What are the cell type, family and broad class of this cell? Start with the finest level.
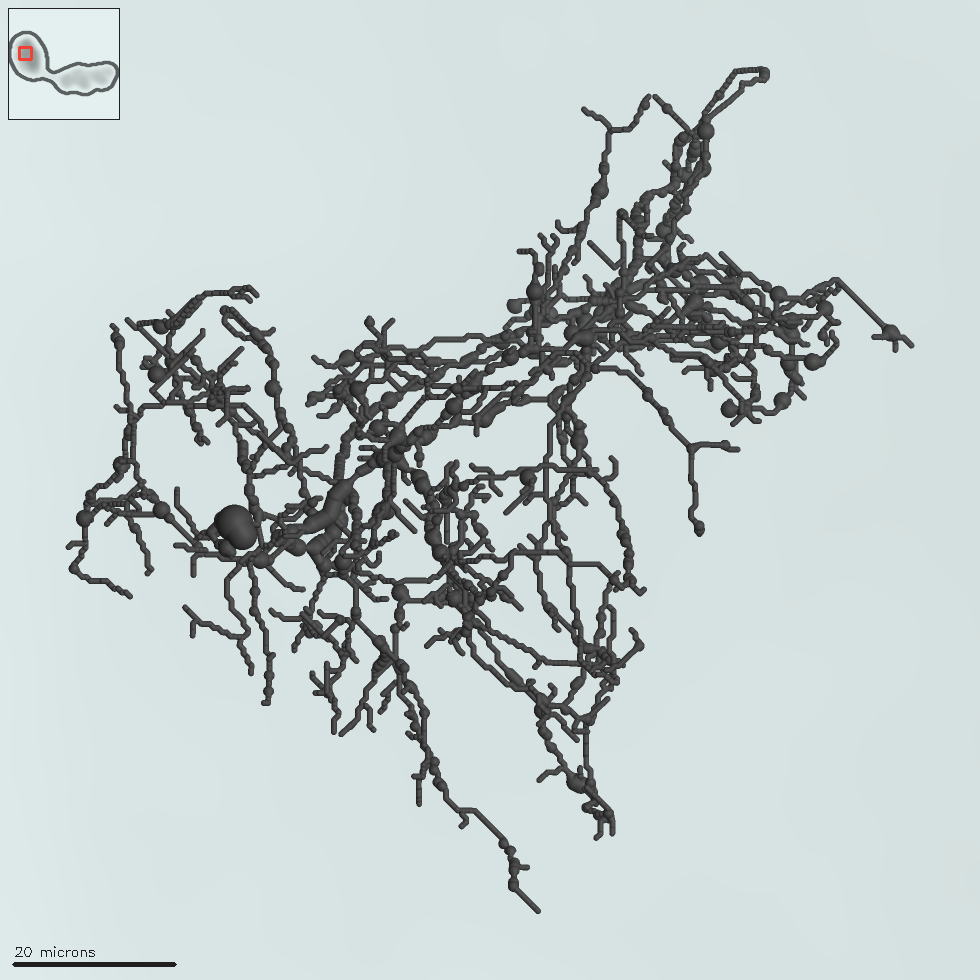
CB3466; hemilineage VLPl2_medial; central-brain intrinsic neuron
